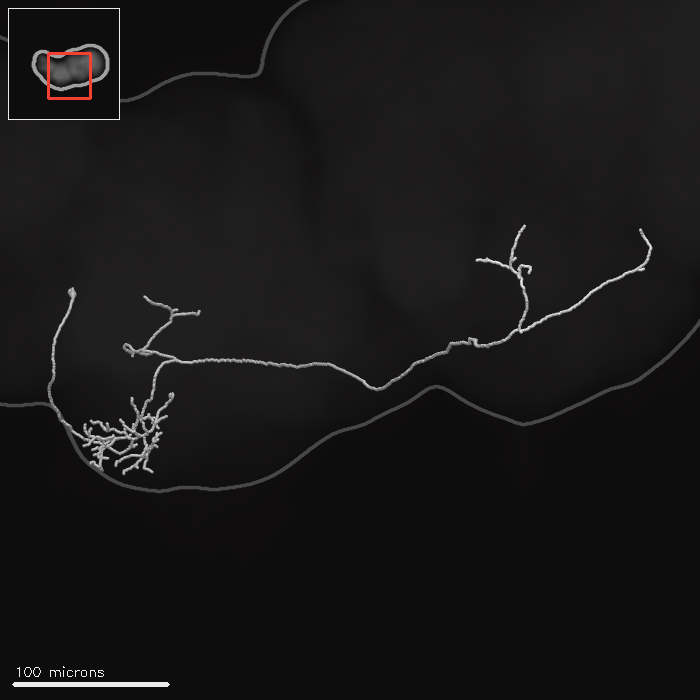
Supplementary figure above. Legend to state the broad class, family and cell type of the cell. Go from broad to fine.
ascending neuron; hemilineage 01B; AN01B011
